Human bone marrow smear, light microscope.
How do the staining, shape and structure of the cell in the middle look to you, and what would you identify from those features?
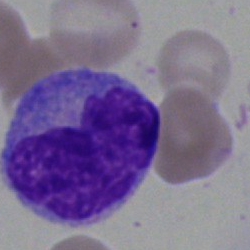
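The nucleus fills the lower and right part of the cell and has a deep indentation on its upper side. The cytoplasm stains blue, and a paler area of it lies in the notch of the nucleus at the upper left. This cell is a monocyte.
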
